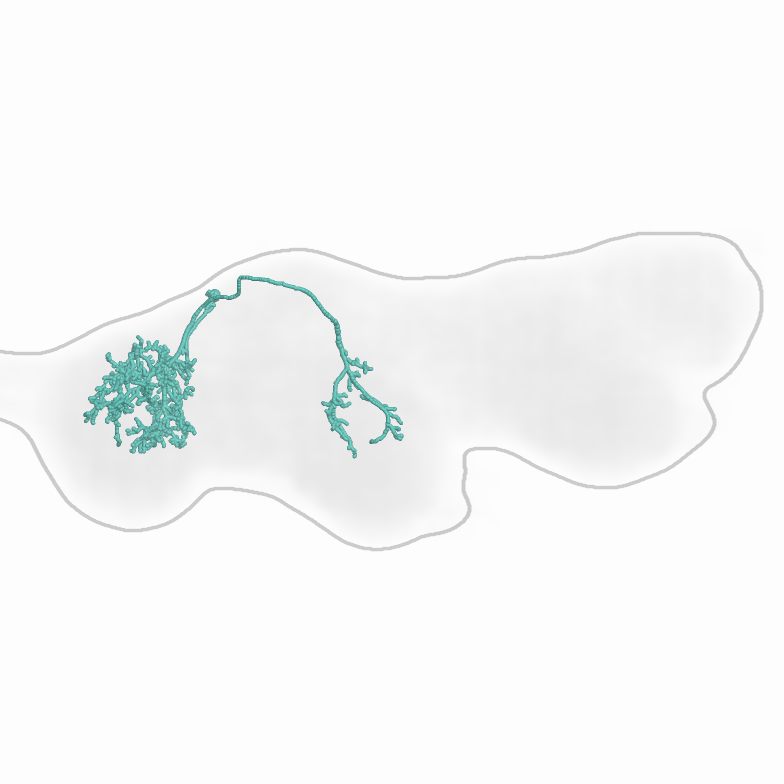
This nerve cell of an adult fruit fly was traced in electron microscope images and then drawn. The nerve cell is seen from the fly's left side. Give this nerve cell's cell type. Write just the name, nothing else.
IN19A009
